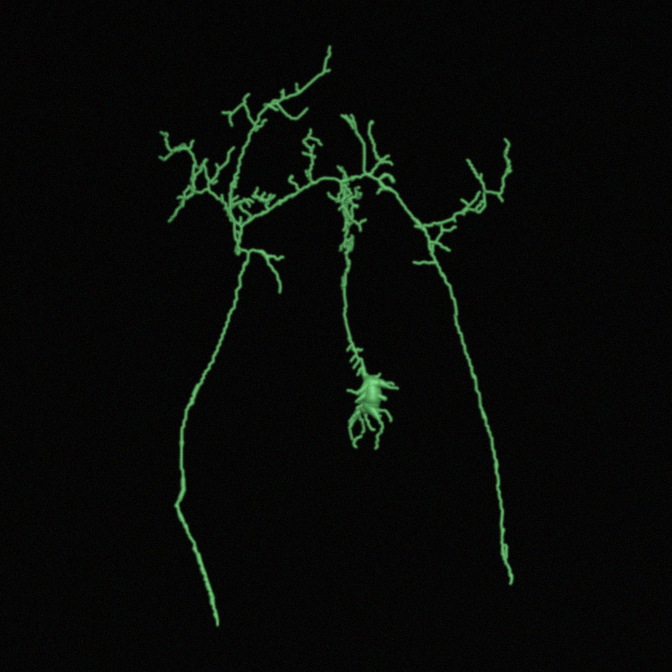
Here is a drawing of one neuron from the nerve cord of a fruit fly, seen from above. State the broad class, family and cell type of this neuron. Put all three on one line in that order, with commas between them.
efferent neuron of the nerve cord, hemilineage 00B, EN00B024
